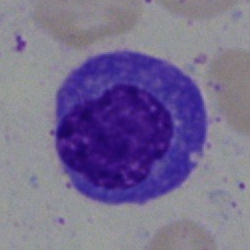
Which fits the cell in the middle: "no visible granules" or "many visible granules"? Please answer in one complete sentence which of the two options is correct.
It is a cytoplasm without any visible granules that this cell has.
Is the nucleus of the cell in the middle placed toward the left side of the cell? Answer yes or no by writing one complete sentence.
Yes, to the right of the nucleus lies most of the cytoplasm.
